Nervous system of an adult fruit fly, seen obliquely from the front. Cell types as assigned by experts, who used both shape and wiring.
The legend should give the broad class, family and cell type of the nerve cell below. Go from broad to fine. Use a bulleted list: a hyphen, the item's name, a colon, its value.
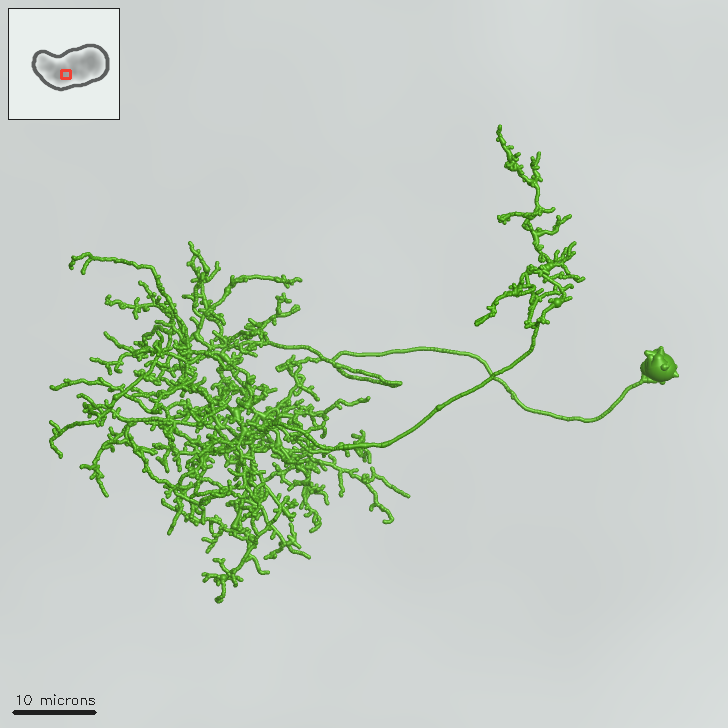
- broad class: optic-lobe intrinsic neuron
- family: Tlp
- cell type: Tlp13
